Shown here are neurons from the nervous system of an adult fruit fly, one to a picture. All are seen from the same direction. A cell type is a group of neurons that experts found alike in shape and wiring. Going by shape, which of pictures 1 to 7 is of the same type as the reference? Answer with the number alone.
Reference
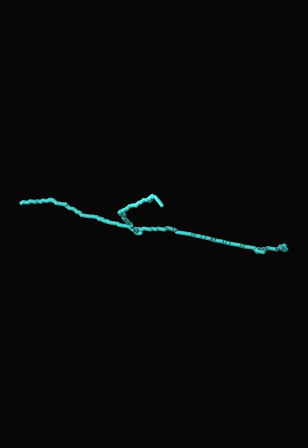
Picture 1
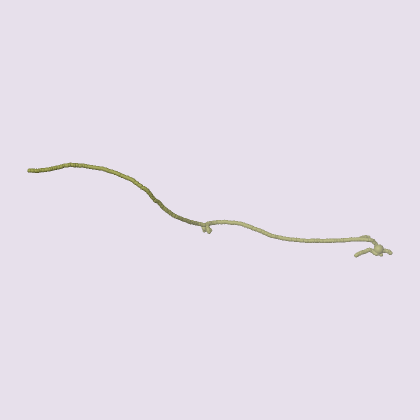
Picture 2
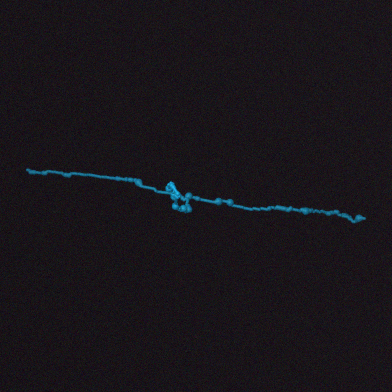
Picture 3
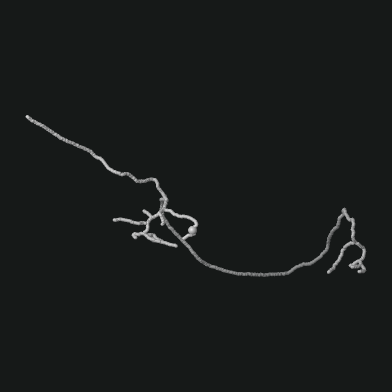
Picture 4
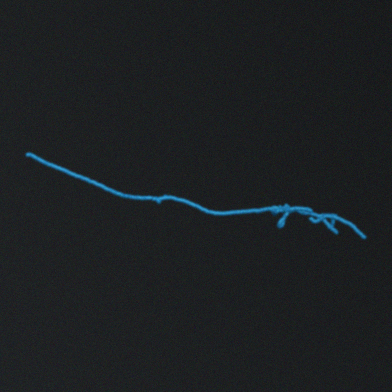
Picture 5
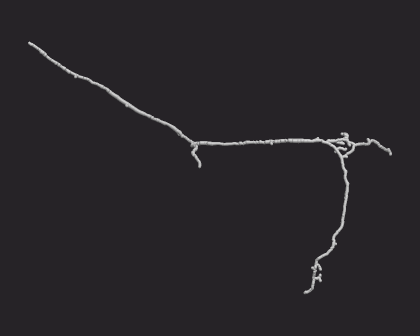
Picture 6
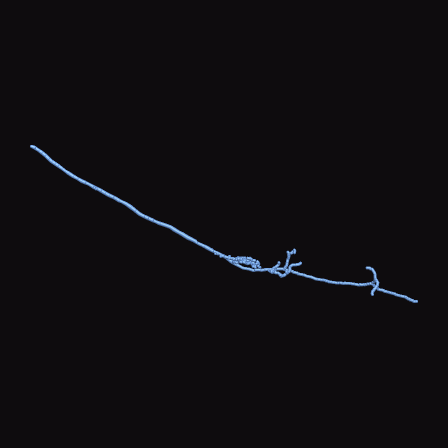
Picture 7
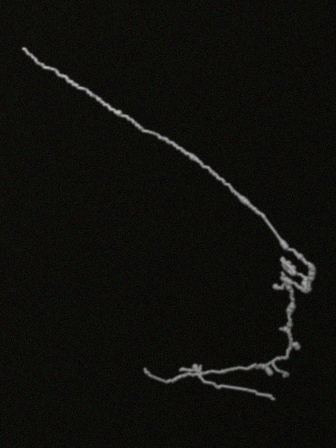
2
